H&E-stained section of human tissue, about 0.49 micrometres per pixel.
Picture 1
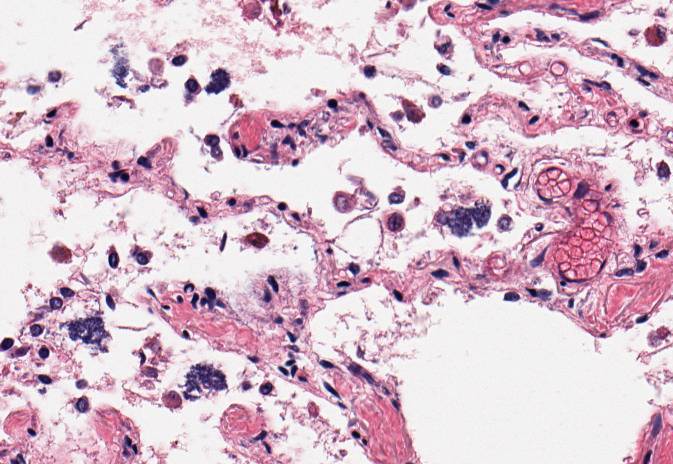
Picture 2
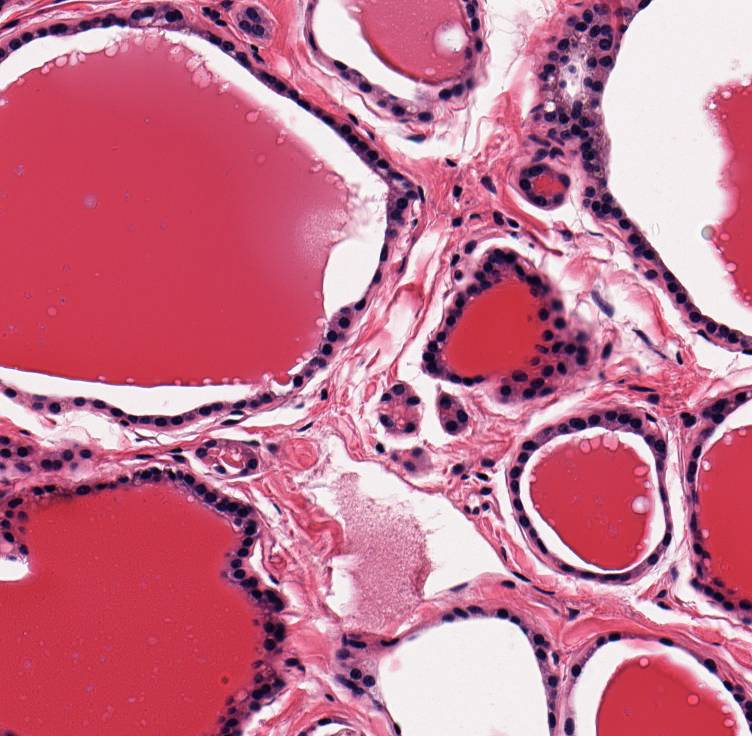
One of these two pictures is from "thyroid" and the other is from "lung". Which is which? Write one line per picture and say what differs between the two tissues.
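Picture 1: lung. No glands are present anywhere in the field.
Picture 2: thyroid. The field is made up of closed rounded follicles of varying size, the largest lying at the left and lower left and the smallest near the centre.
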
